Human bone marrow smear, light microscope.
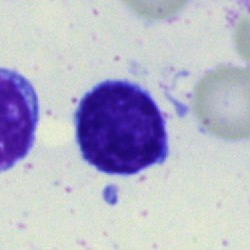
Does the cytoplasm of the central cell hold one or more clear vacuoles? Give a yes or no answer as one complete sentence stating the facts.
No, there are no vacuoles in the cytoplasm of this cell.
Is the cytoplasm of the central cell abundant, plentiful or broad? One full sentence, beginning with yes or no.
No, the cytoplasm of this cell is scant, not abundant.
